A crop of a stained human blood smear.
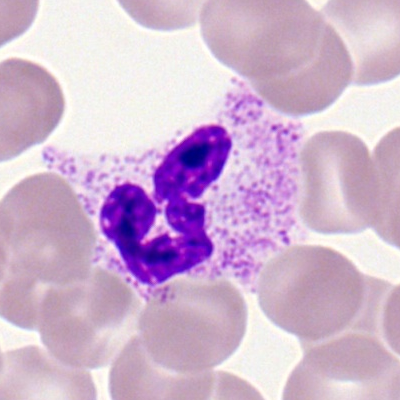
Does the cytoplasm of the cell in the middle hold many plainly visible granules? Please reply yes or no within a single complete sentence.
Yes, this cell's cytoplasm carries many visible granules.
